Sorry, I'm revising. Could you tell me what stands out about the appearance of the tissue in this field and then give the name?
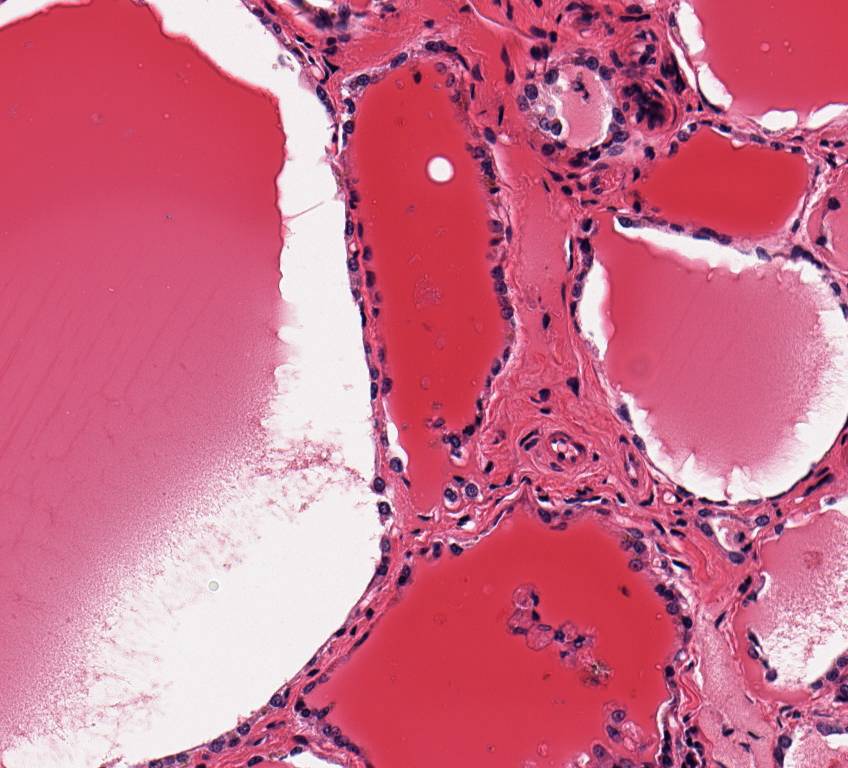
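Closed rounded and elongated follicles of varying size fill the field, the largest occupying the left half. Homogeneous deep pink material fills their lumens. A single layer of flattened epithelial cells lines each follicle. The tissue is thyroid.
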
